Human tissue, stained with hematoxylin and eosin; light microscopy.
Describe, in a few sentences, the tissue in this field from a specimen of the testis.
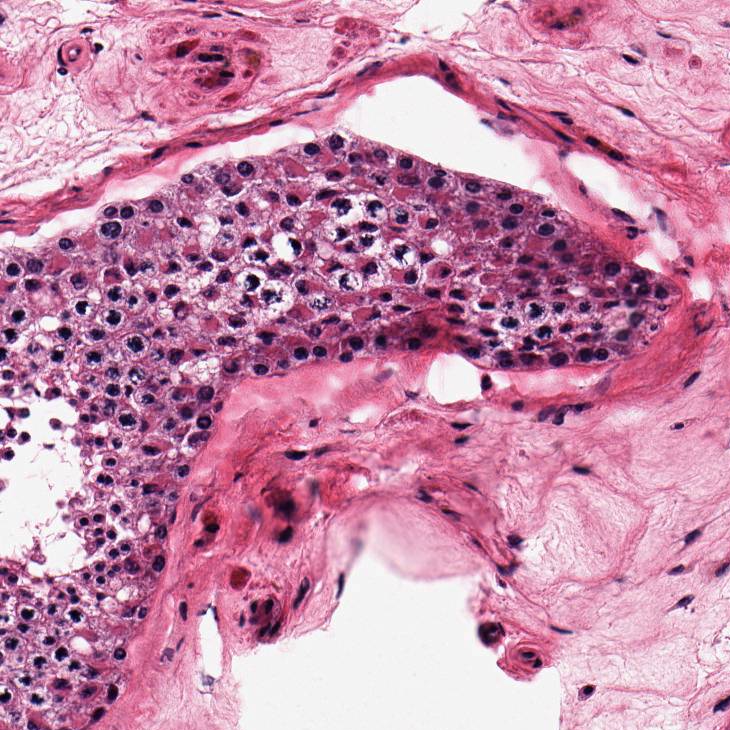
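Start with the band: round, dark nuclei, many cells with pale or cleared cytoplasm, most obvious in its upper middle. A thick, deep pink layer with flattened spindle nuclei borders it. The loose, pale pink stroma at lower right has wavy fibres and sparse spindle nuclei.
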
